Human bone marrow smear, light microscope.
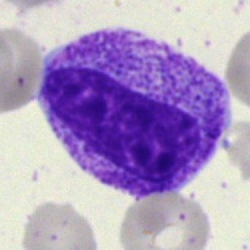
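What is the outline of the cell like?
A smooth oval without surface projections.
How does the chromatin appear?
Dark purple, with coarse clumps separated by paler areas.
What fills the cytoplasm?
Densely packed fine purple granules, in abundant cytoplasm taking up roughly half of the cell.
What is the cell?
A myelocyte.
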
